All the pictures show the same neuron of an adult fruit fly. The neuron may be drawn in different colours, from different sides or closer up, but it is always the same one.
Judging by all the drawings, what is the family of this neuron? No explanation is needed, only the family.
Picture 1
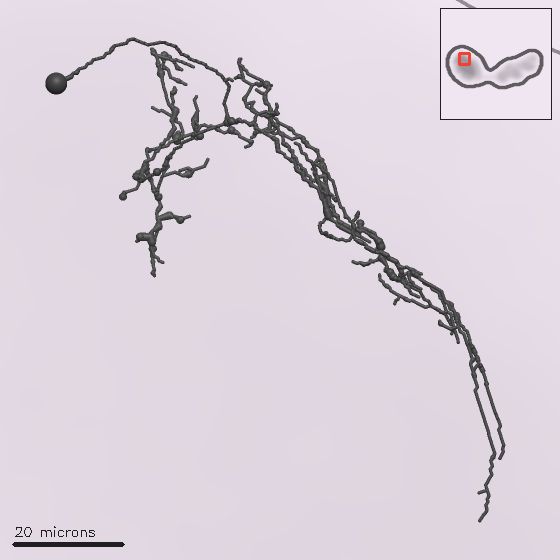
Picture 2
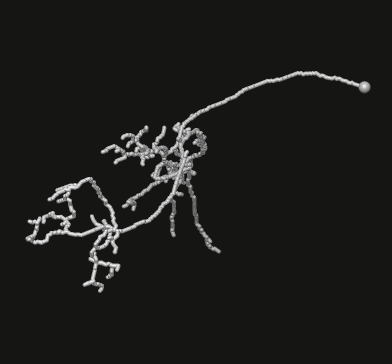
hemilineage SLPpl1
